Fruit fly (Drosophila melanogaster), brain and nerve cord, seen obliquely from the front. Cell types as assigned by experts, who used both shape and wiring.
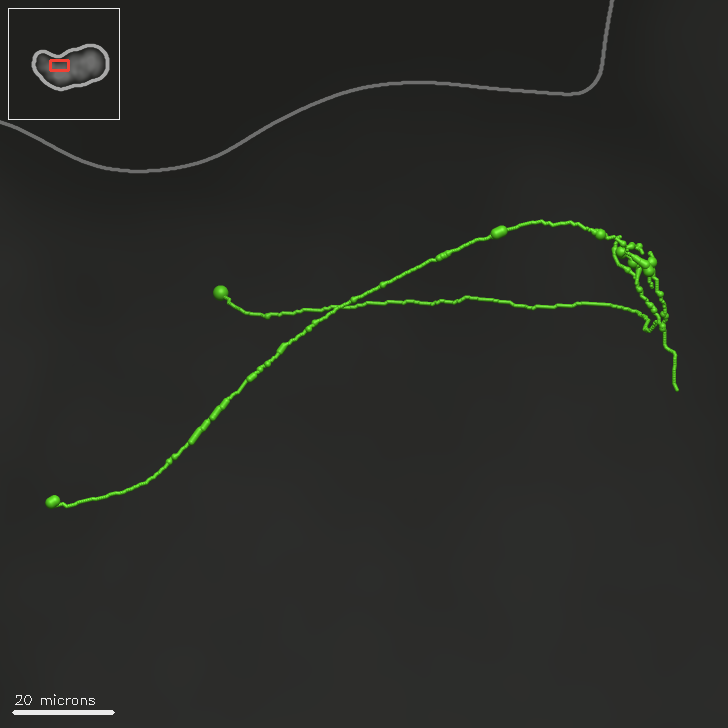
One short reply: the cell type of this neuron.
C2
